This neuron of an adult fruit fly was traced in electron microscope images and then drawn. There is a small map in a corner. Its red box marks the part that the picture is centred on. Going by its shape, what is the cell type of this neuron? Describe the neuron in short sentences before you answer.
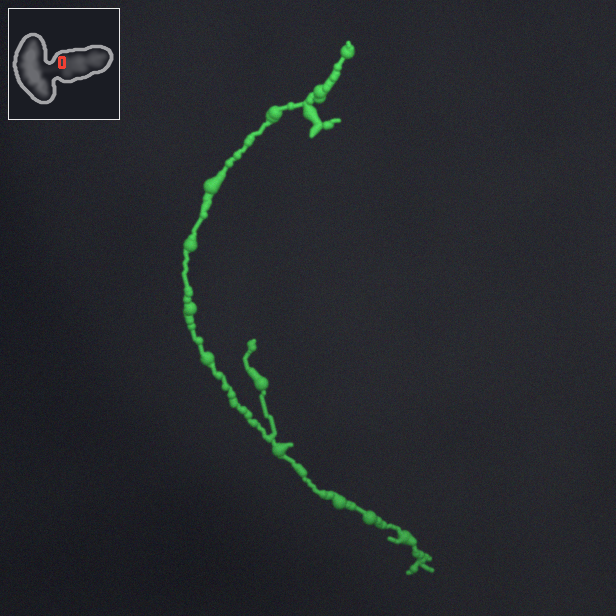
It is in the nerve cord and does not reach the brain. No cell body is drawn. It has a dozen or fewer branch ends. It is a sensory neuron entering the nerve cord. It is of cell type SNta40.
